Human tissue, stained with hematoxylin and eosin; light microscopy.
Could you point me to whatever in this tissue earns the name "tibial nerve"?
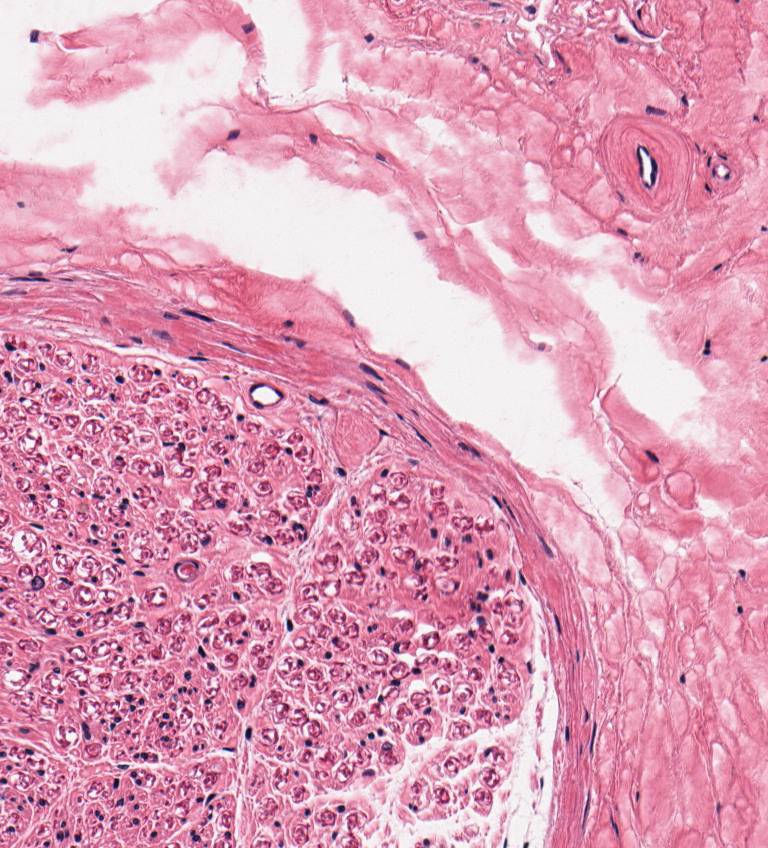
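This is the tibial nerve, cut in cross section.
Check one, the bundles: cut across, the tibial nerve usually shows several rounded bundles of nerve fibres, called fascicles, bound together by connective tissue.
Here a large rounded bundle of fibres cut in cross section fills the lower left, in keeping with one such fascicle.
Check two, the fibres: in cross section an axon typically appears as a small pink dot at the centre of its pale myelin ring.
The fibres in the bundle are closely packed small rings, each around a central dot, which fits; yet these rings are pink rather than pale. Check three, the vessels: a small arteriole with a thick concentric wall and narrow lumen lies in the upper right, and a small capillary with an empty lumen sits inside the bundle just below its upper edge.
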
